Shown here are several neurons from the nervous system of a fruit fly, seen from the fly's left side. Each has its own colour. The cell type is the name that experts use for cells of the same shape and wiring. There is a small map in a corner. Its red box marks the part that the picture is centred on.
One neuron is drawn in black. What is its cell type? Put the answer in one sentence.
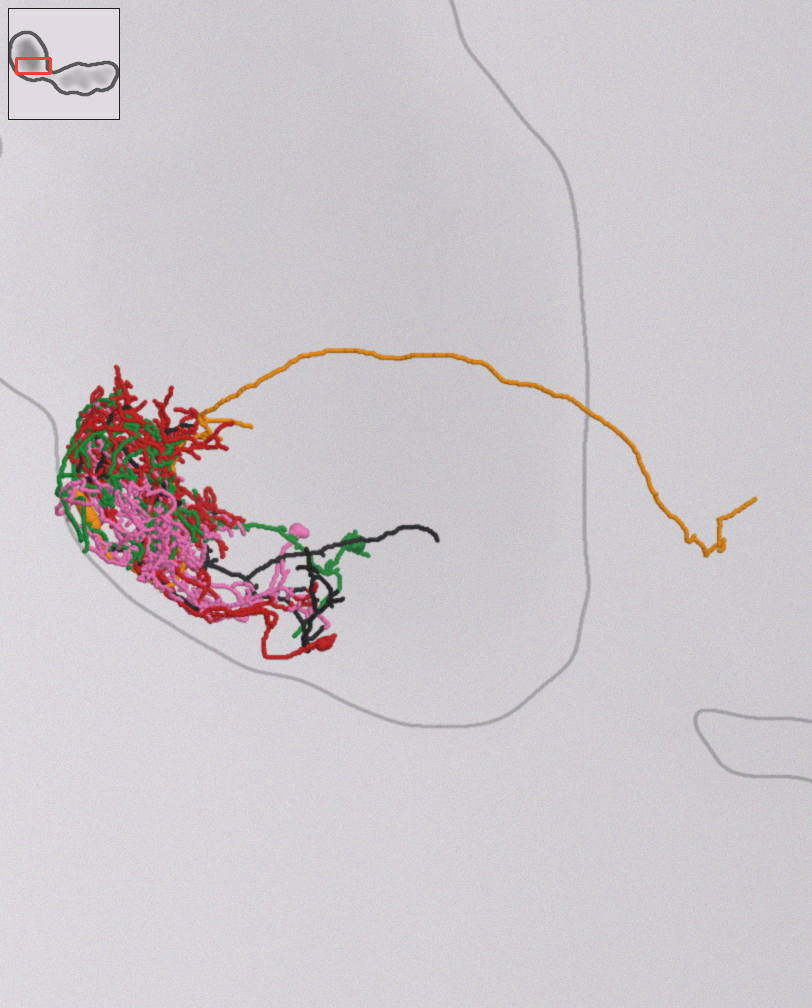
The cell type is DNg28.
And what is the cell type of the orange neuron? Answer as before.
The cell type is Hugin-RG.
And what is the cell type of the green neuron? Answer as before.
The cell type is MN13.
